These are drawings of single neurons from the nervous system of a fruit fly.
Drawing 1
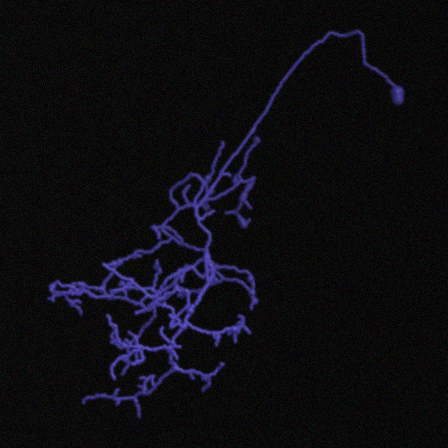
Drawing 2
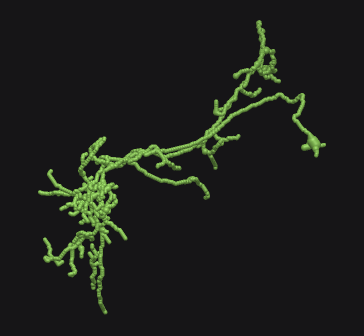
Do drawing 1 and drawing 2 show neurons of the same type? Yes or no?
no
